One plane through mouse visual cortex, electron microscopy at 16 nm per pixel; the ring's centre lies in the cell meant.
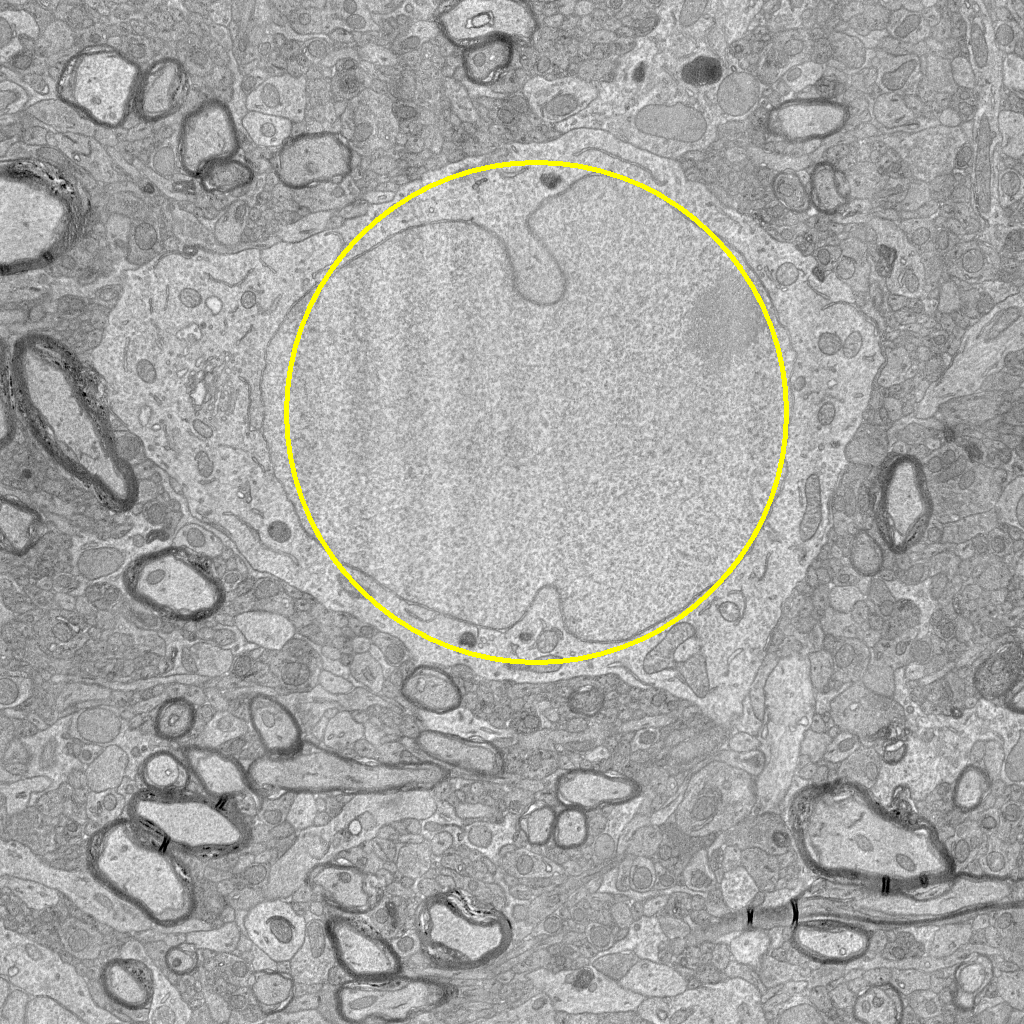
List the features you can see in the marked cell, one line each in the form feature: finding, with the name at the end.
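Size: large, nearly round nucleus, whole outline inside the picture
Upper fold: deep and narrow, the envelope pushing in from the top
Lower fold: a second, shallower indent from the bottom
Chromatin: pale and finely dispersed
Envelope lining: no dark band of clumped chromatin
Name: excitatory neuron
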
